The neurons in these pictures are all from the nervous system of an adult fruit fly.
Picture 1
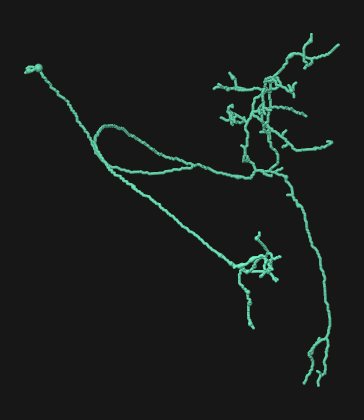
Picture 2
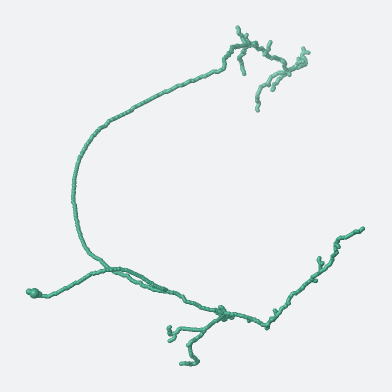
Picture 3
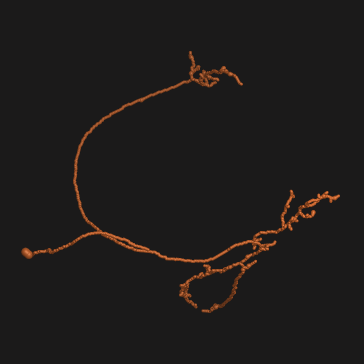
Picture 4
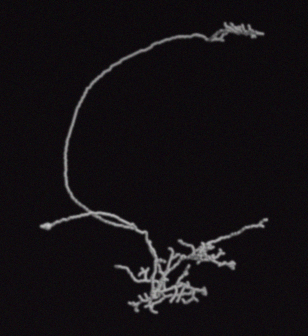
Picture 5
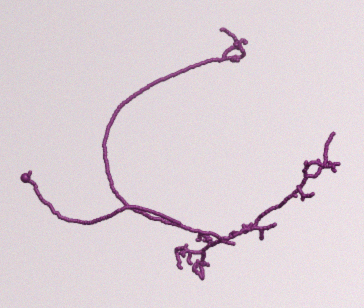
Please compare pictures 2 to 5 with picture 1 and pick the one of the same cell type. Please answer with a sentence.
Picture 5 is of the same cell type.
